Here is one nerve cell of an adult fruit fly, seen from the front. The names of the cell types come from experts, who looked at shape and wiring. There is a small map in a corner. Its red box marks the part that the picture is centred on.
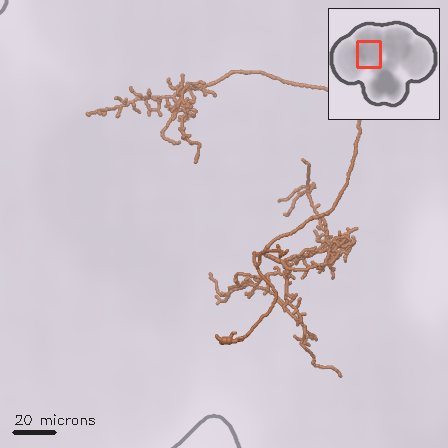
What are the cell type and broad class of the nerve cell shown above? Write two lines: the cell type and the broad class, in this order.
CB0046
central-brain intrinsic neuron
